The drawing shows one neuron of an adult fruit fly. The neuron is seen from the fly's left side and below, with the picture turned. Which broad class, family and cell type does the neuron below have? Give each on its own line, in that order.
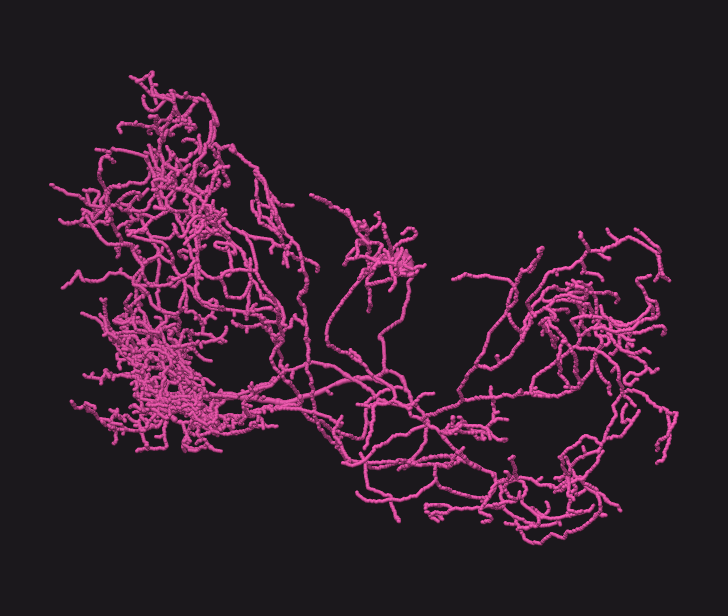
central-brain intrinsic neuron
OA
OA-ASM3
